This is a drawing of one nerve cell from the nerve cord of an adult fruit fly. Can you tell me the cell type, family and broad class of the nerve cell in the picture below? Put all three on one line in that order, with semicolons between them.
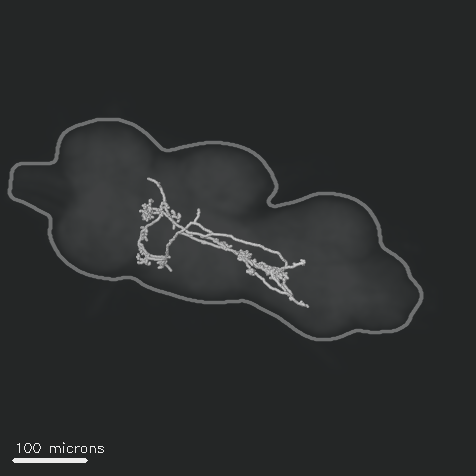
IN19B040; hemilineage 19B; nerve-cord intrinsic neuron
